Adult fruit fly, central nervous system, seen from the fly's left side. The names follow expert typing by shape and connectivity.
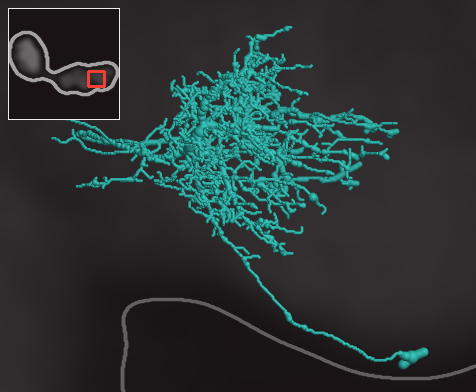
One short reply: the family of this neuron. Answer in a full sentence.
The family is hemilineage 07B.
